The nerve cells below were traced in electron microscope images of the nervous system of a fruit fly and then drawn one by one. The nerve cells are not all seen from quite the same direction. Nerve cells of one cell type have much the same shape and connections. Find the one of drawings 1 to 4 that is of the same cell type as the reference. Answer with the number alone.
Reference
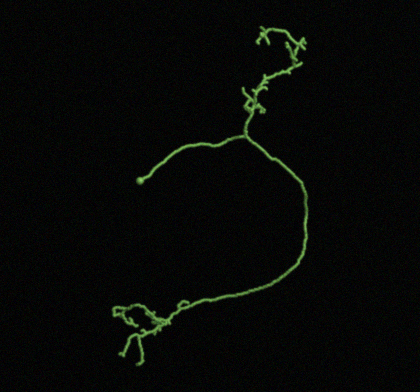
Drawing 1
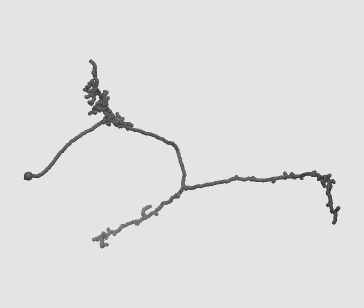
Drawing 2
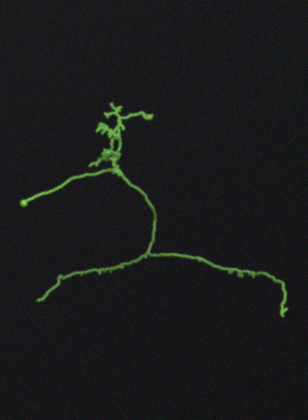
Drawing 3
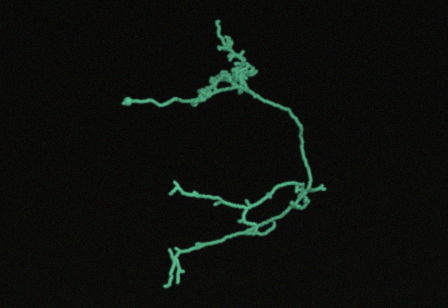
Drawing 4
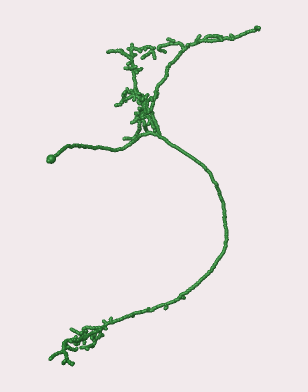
4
